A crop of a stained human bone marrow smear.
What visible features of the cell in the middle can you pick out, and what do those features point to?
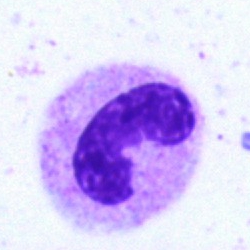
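Looking at the nucleus, I see it curved into a kidney or C shape, and its concave side faces the lower right. The chromatin there seems dense and clumped. Moving out to the cytoplasm, it holds fine pinkish-purple granules. Putting that together, this cell is a band neutrophil.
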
